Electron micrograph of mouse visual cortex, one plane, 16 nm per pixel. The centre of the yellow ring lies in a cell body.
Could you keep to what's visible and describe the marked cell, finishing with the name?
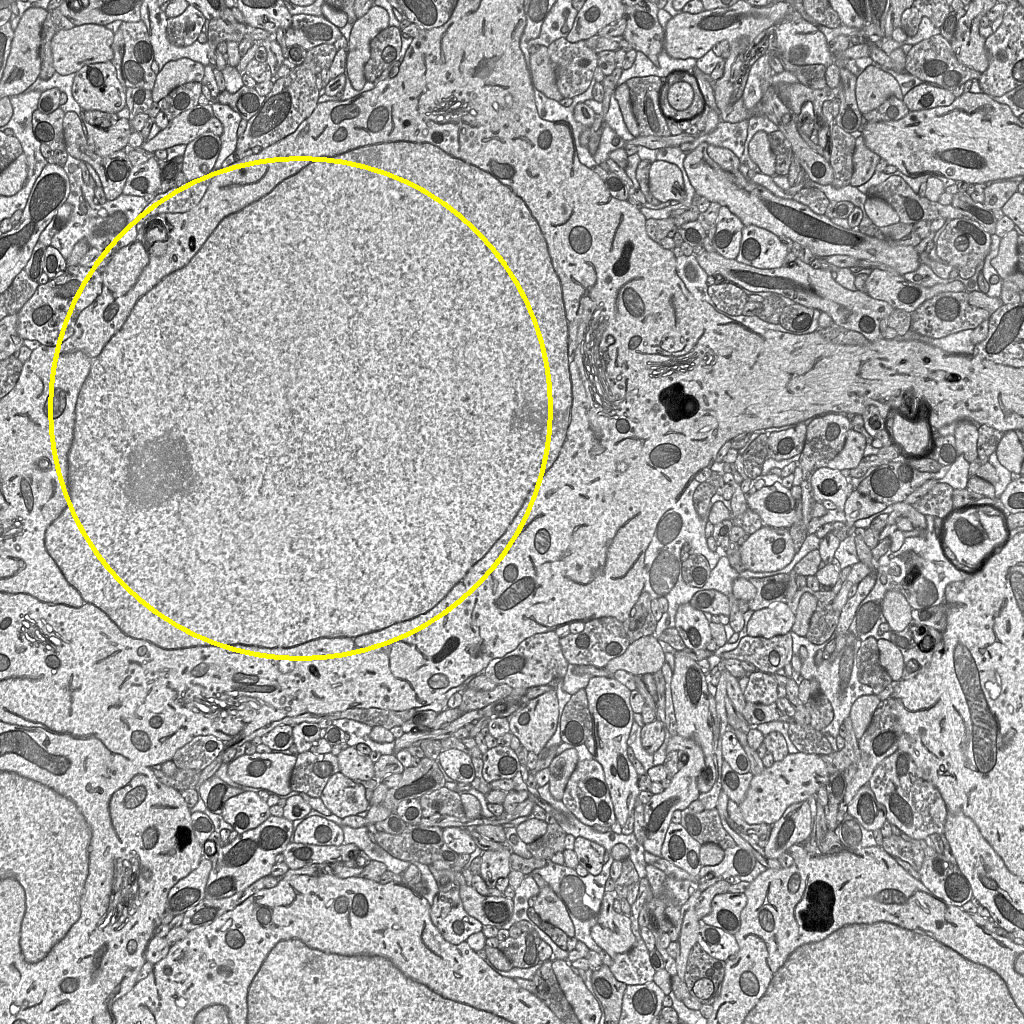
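Its nuclear envelope lacks deep folds or indentations. Chromatin is pale, finely dispersed, without dark clumps at the envelope. Stacks of curved Golgi membranes lie in the cytoplasm just right of the nucleus. Dense neuropil of small mitochondria-containing profiles surrounds the body. This is an excitatory neuron.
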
